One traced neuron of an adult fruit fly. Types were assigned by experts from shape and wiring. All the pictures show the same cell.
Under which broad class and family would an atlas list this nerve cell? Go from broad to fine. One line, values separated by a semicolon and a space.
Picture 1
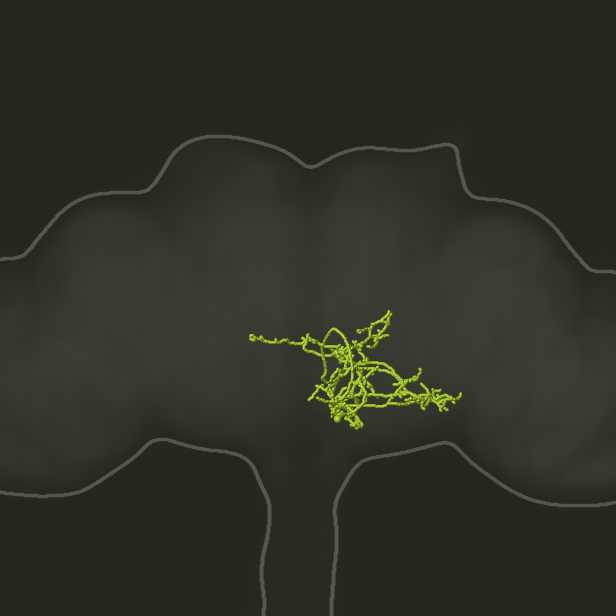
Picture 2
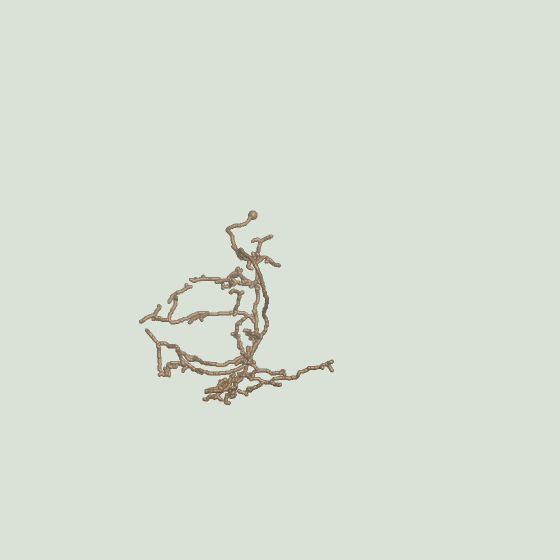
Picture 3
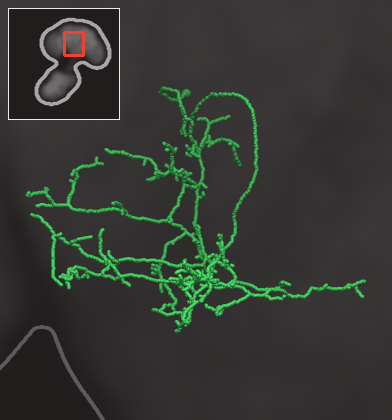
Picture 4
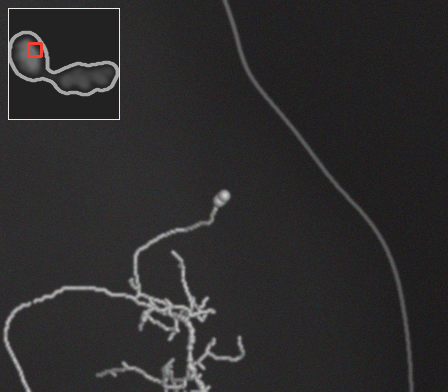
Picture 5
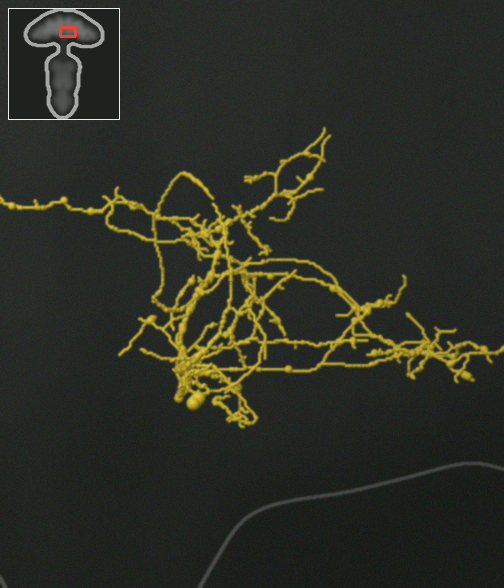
central-brain intrinsic neuron; hemilineage PSp2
